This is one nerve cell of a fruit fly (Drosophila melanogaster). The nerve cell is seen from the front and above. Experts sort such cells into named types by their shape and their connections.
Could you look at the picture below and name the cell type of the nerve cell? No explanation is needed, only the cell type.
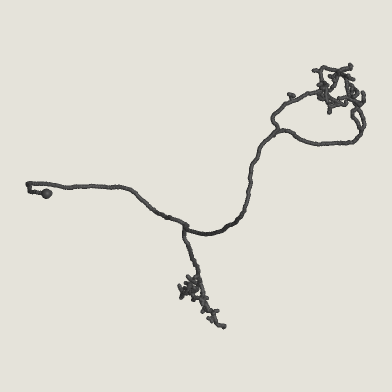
mAL4F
